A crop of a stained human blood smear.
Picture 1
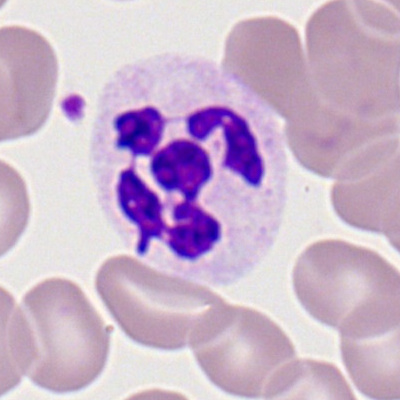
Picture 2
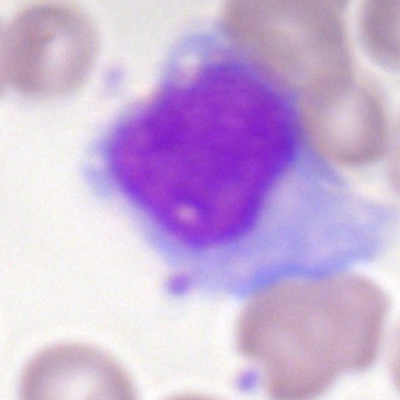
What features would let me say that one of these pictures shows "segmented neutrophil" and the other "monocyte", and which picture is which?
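Let me sort these first: picture 1 is a segmented neutrophil, and picture 2 is a monocyte. Starting with the outline, the cell in picture 1 is round to slightly oval with a smooth edge, while the one in picture 2 is irregular rather than round. Next, the nucleus in picture 1 falls into several separate lobes linked by thin strands, and its chromatin is dark purple and coarsely clumped, with no nucleoli showing.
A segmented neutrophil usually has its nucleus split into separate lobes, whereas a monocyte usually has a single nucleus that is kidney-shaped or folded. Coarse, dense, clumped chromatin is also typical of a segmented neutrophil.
Now the cytoplasm: plentiful and pale pinkish-lilac in picture 1, pale blue in picture 2, where it is widest on the lower right side of the cell.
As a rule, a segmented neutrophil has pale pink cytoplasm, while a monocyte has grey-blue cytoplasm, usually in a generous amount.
As for granules, picture 1 holds only fine, faint ones and none of the large orange-red kind, and picture 2 shows none at all. Last, red cells lie against the upper right border of the monocyte.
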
